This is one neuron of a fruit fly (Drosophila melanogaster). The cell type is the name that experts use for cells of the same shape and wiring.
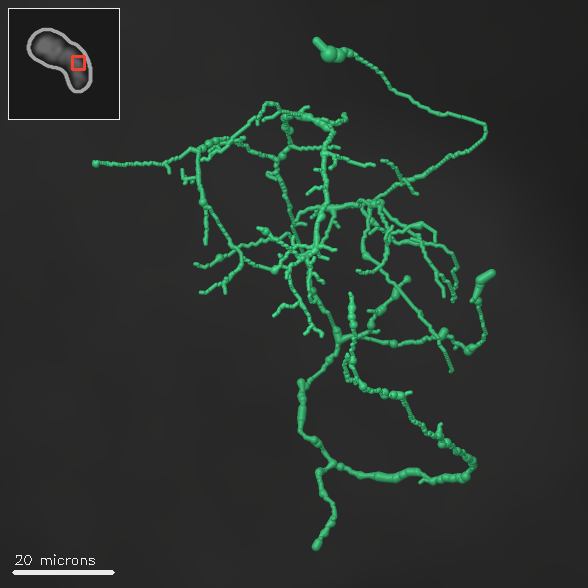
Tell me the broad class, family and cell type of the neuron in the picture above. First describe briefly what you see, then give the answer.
Its cell body lies at the top of the picture. By the scale bar it is about 100 microns tall in this view. Dozens of branch ends can be seen. It is a nerve-cord intrinsic neuron. Its family is hemilineage 13A. It is of cell type IN13A044.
